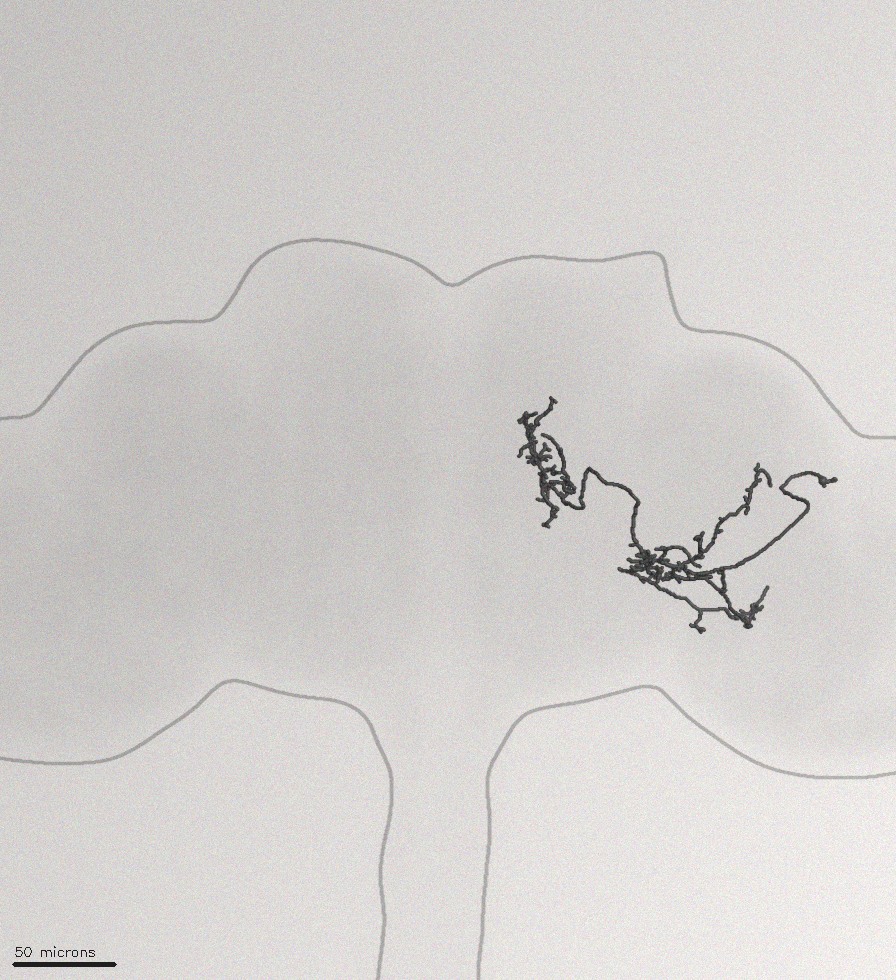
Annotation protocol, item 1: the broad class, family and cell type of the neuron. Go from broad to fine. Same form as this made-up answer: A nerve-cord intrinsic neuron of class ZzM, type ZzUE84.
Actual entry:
A central-brain intrinsic neuron of hemilineage SLPav2, type SMP046.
